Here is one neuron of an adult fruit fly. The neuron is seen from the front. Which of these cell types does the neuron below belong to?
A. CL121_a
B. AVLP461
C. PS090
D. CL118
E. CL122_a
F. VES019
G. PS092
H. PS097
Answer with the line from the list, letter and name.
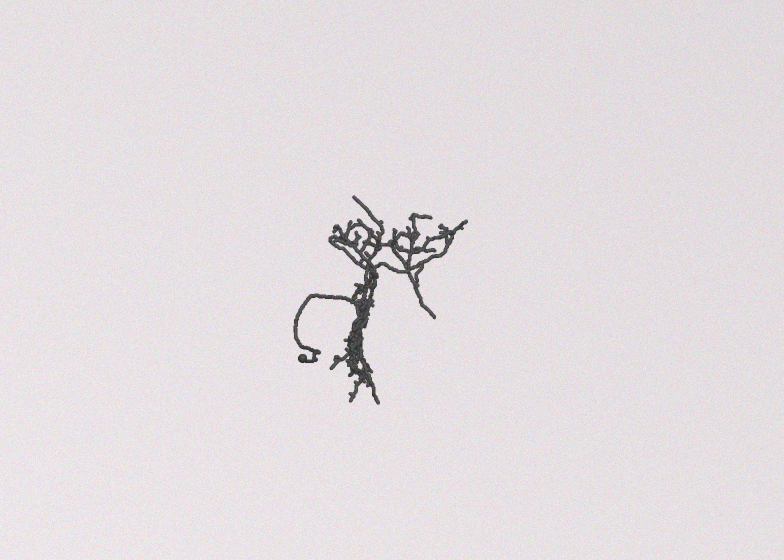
F. VES019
